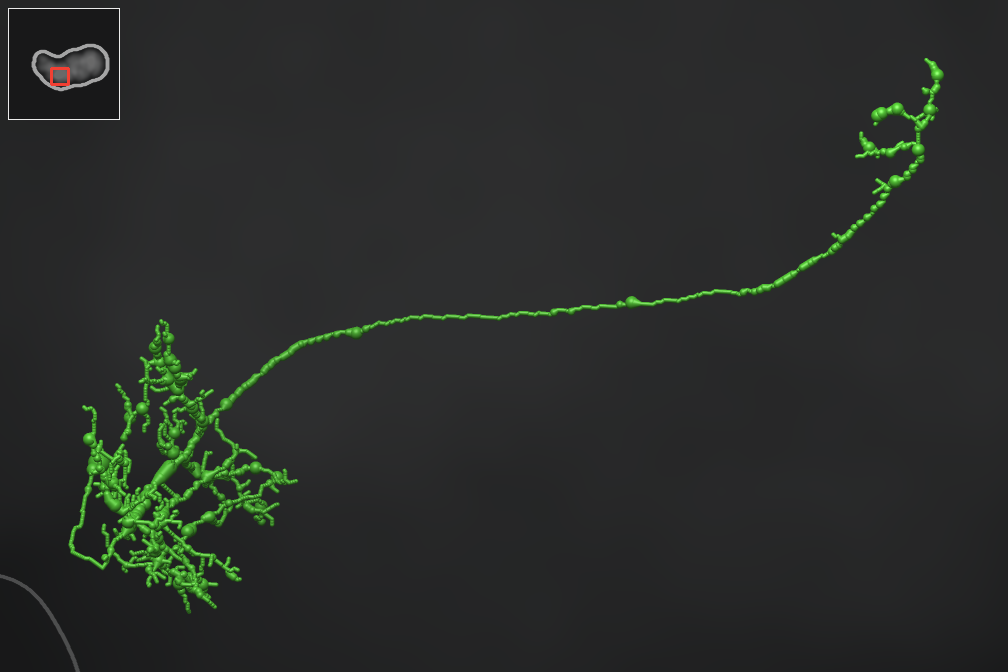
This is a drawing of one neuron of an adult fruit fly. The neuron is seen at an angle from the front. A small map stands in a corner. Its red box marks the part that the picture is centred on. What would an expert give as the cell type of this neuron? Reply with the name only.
TmY10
